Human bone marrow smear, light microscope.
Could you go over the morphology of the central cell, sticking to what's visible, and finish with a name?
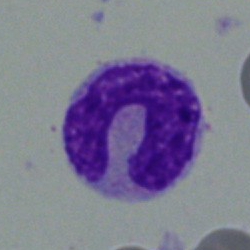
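Outline smooth, nearly round. Nucleus horseshoe-shaped; deep narrow notch entering from the bottom of the cell. Chromatin dark purple, clumped, not fine or even. Cytoplasm pale lilac-grey, mostly filling the notch and as a thin rim. Band neutrophil.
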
